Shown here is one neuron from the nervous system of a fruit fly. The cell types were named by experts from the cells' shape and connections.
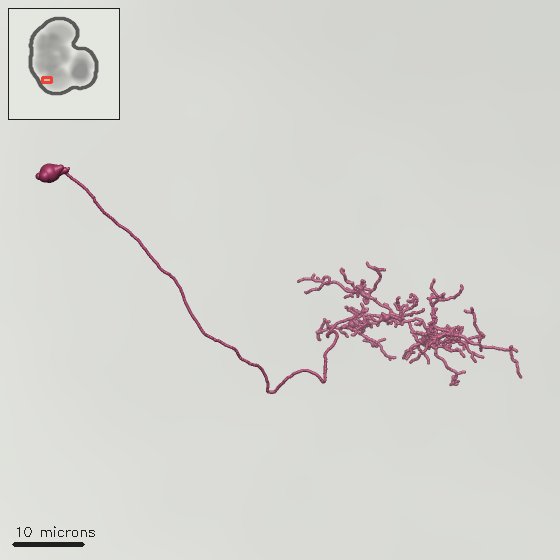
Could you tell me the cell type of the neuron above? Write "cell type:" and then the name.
cell type: Dm8a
